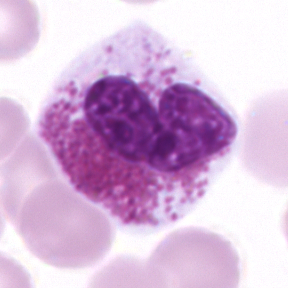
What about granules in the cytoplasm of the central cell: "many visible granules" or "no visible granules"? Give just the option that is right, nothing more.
Many visible granules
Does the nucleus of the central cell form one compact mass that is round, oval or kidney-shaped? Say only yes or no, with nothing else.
No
